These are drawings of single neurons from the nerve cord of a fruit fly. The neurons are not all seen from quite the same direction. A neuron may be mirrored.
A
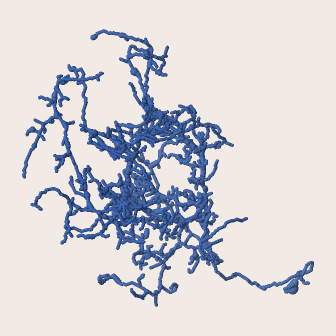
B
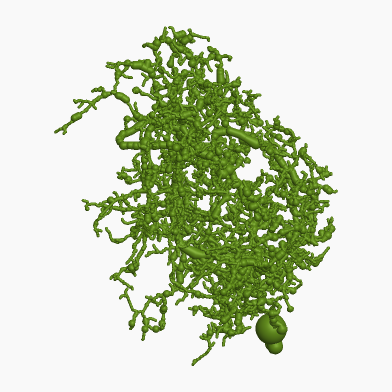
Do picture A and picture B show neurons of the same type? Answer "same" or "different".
different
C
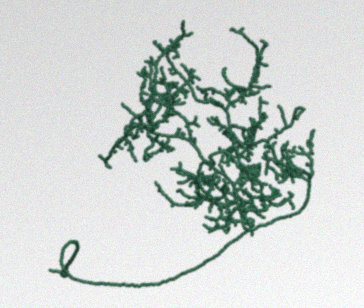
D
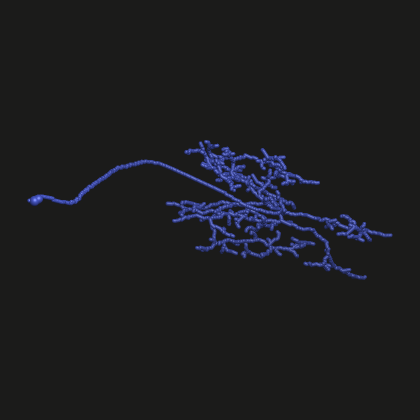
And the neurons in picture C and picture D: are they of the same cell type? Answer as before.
different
